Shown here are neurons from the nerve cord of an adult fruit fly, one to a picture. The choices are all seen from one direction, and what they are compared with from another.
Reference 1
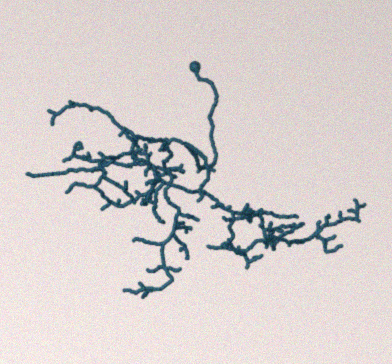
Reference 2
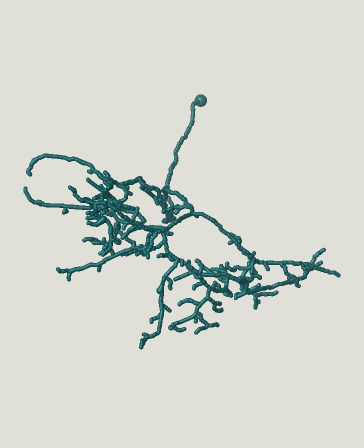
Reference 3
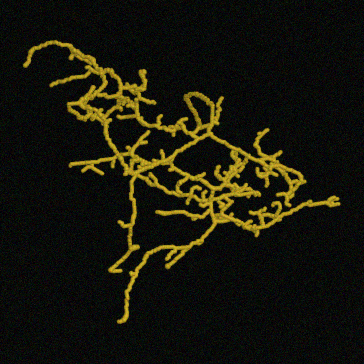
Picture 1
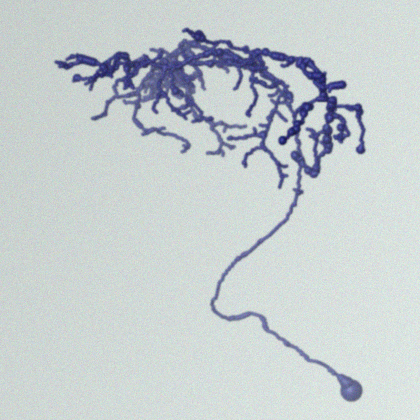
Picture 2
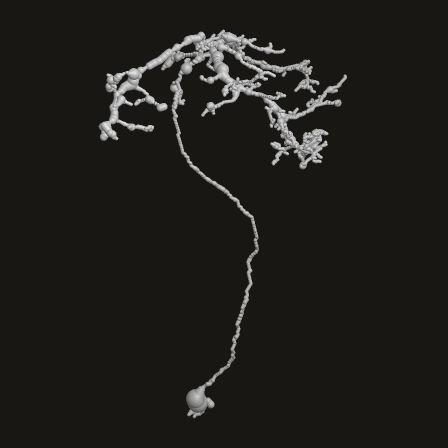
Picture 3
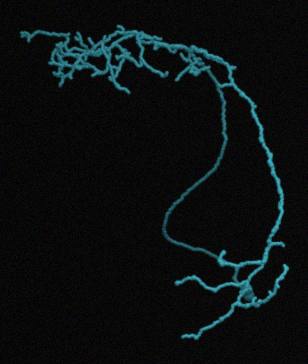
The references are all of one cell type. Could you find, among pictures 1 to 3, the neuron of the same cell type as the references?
1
